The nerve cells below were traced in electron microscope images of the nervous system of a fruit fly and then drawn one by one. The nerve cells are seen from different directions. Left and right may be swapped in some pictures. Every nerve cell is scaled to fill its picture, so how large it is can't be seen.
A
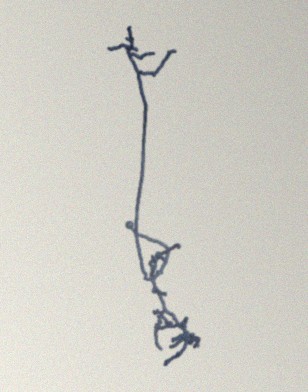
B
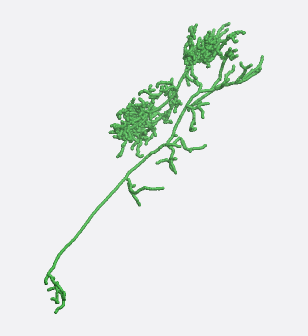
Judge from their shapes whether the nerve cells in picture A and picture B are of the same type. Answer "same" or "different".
different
